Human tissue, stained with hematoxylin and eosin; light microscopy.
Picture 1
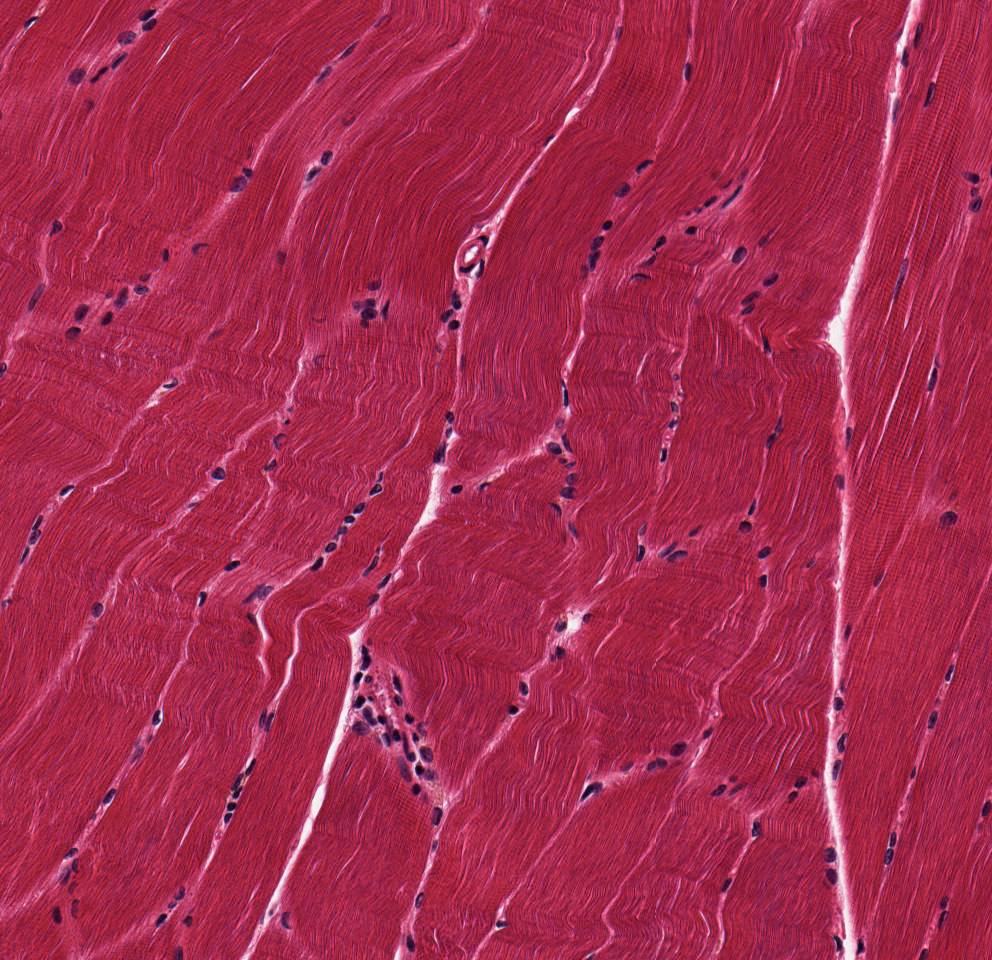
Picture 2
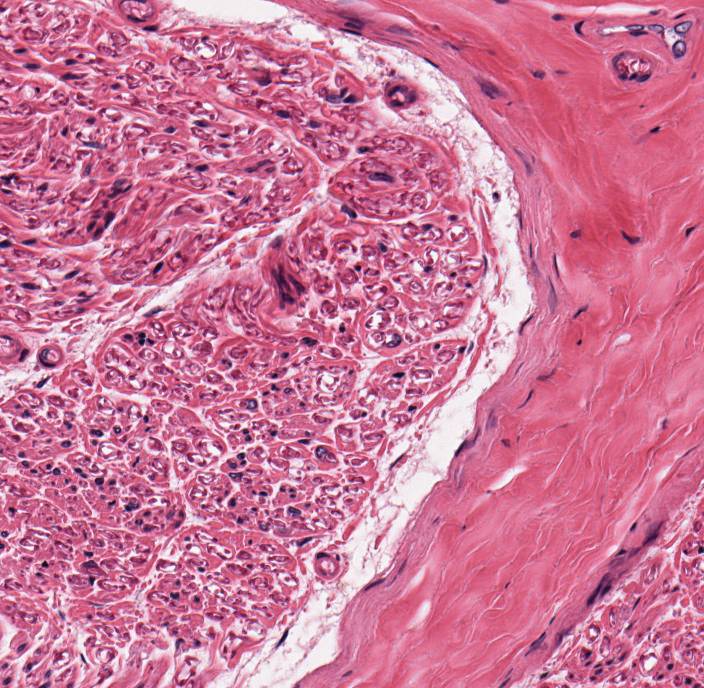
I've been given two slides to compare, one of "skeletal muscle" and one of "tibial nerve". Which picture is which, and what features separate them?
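The skeletal muscle is the first picture, the tibial nerve the second. The muscle fibres carry fine transverse cross-striations along their length and dark, elongated nuclei at their edges. The nerve is a dense bundle of fibres, mostly cut across as small round profiles, many showing a small central axon in a pale, clear ring, with dense pink collagen over on the right.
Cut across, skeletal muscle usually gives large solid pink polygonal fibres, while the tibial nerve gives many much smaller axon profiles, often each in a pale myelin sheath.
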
